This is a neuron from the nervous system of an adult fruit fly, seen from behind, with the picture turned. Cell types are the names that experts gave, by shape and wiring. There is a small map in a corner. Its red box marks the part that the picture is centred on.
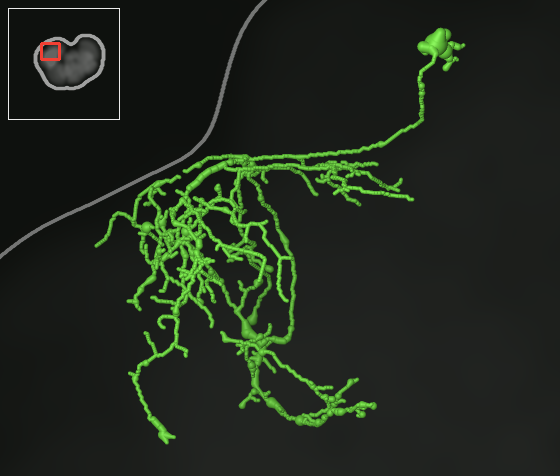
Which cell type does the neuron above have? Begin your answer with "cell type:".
cell type: IN13B029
